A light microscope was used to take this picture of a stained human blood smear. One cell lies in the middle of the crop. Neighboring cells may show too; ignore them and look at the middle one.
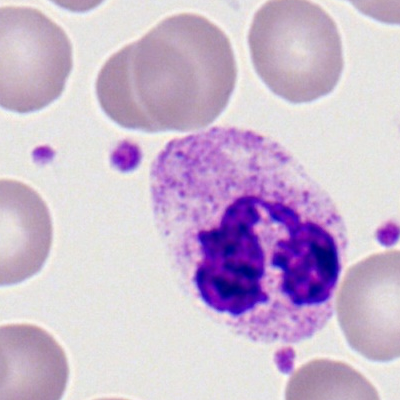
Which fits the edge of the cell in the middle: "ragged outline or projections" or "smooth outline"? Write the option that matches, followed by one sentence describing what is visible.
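Smooth outline. The cell outline is oval and smooth.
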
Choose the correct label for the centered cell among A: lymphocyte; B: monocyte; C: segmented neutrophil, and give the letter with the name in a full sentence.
Option C is the right choice, the central cell being a segmented neutrophil.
